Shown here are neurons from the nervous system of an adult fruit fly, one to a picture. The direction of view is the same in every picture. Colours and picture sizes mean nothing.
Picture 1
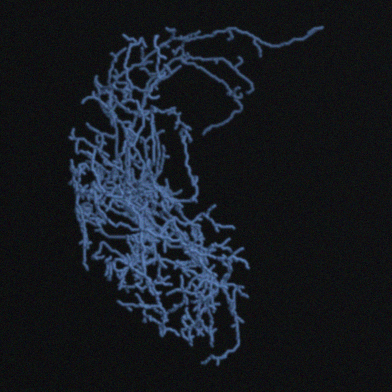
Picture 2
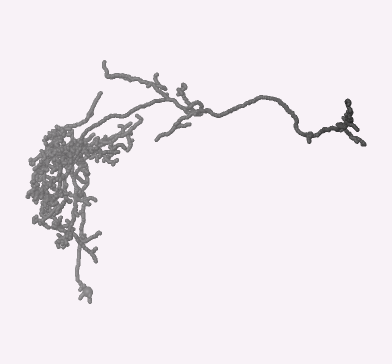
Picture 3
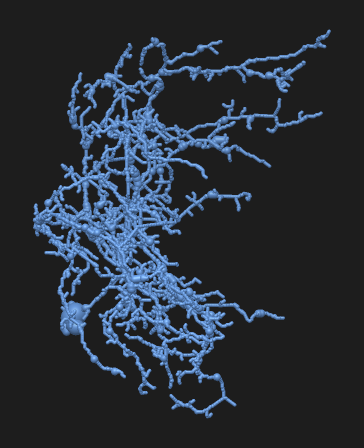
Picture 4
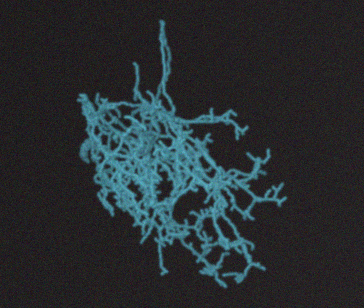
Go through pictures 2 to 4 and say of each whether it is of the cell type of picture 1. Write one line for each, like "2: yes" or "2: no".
2: no
3: yes
4: no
